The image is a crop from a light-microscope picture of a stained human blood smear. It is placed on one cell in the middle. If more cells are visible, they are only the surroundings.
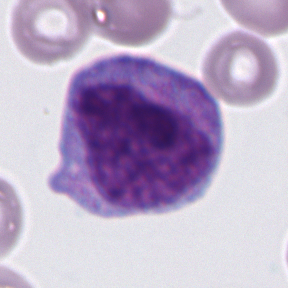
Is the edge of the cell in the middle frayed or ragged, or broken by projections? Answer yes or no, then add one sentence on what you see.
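Yes. The cell outline is irregular, with a blunt bulge of cytoplasm at its lower left.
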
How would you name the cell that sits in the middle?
atypical promyelocyte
